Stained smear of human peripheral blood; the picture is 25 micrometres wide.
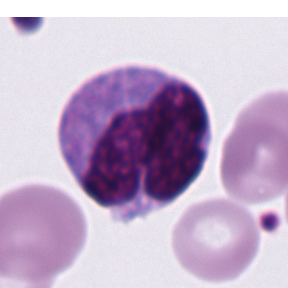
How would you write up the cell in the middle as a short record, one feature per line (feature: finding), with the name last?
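Cleft: deep, narrow, cutting into the nucleus from its lower edge
Nuclear size: about 13 by 9 micrometres
Nuclear position: toward lower right of cell
Nuclear share: about 60% of cell area
Cell size: about 13 micrometres across
Cytoplasm: mostly a crescent at upper left
Granules: fine, purplish, dusted through cytoplasm
Tag: small, pale, cytoplasmic, sticking out from bottom edge
Name: monocyte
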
